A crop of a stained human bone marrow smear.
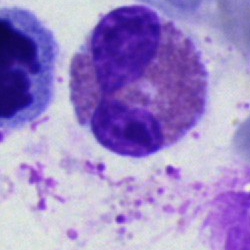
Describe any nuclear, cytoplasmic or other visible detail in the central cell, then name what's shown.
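Two nuclear lobes are present, one lying above the other. Both lobes sit toward the left side of the cell, with most of the cytoplasm to the right. Nuclear chromatin is dense and dark purple. Pinkish-lilac granules fill the cytoplasm. This is an eosinophil.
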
